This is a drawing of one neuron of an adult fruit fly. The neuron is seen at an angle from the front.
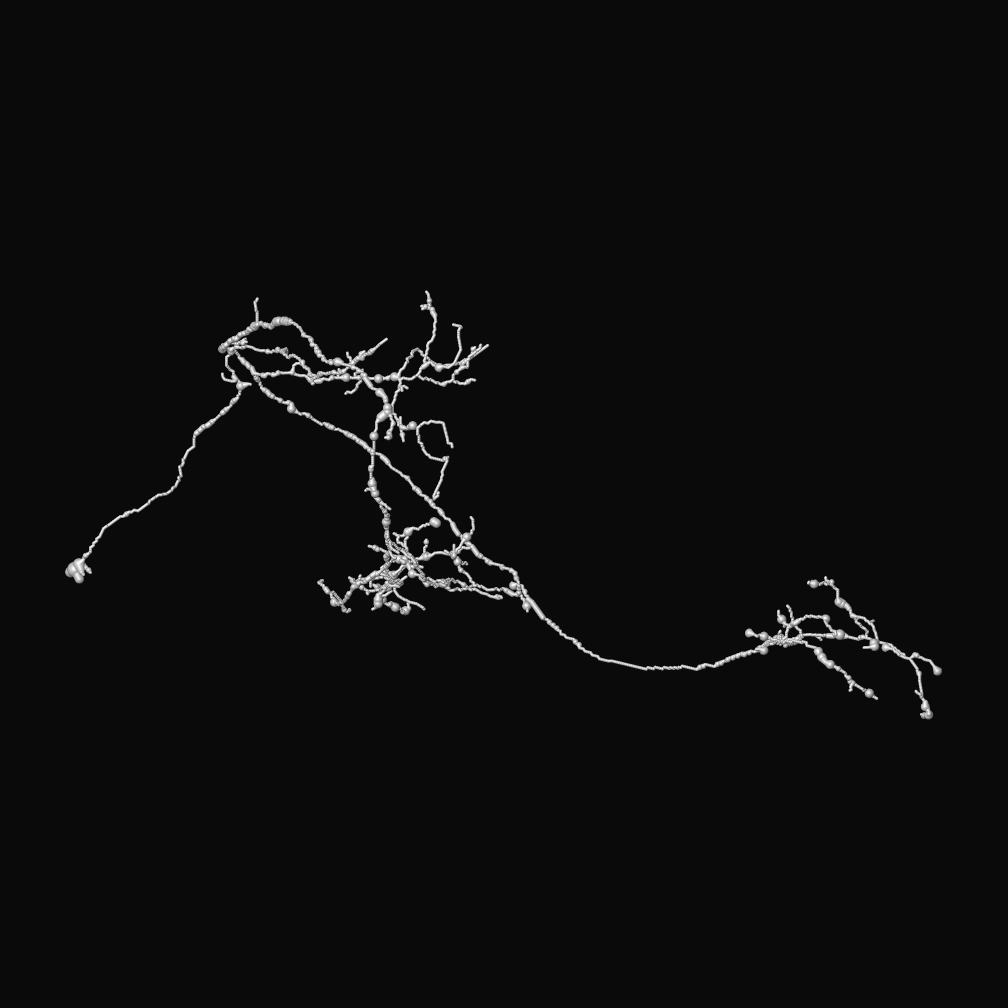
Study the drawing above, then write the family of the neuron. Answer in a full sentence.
The family is hemilineage AOTUv4_dorsal.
